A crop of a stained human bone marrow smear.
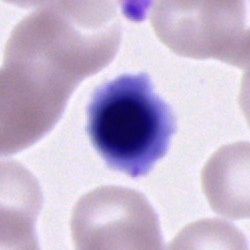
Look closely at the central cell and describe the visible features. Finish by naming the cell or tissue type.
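Look first at the nucleus: you won't find any nucleoli in it. Around it runs only a narrow rim of cytoplasm, coloured a pale blue-violet, and there are no granules anywhere in that cytoplasm. What you are looking at is an erythroblast.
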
